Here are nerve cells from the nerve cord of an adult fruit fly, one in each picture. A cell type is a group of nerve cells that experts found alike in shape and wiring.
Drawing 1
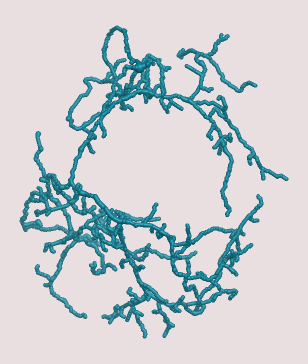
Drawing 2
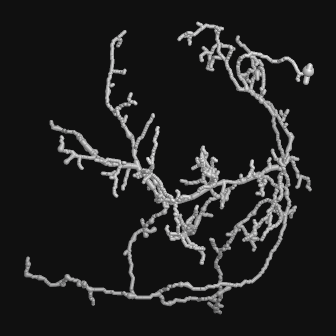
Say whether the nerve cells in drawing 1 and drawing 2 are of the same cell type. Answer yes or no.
no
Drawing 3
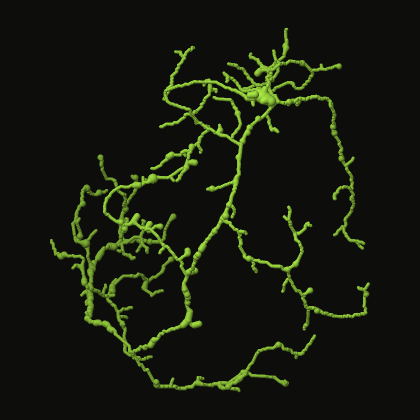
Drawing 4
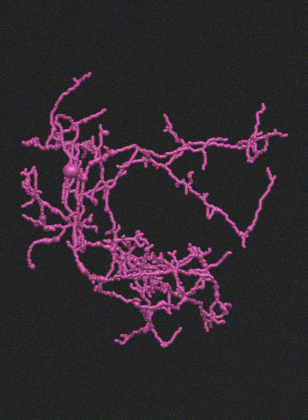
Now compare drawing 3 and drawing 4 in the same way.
no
